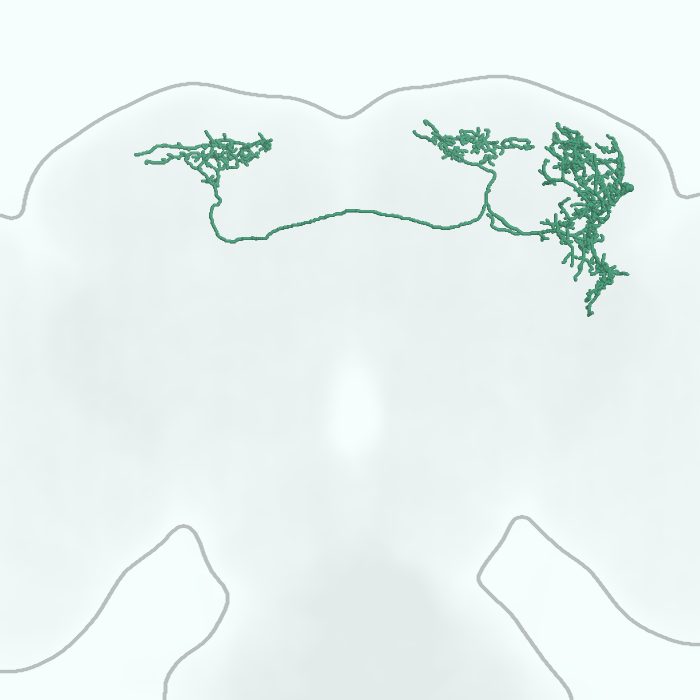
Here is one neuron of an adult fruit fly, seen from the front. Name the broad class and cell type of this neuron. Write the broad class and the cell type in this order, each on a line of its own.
central-brain intrinsic neuron
SLP032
